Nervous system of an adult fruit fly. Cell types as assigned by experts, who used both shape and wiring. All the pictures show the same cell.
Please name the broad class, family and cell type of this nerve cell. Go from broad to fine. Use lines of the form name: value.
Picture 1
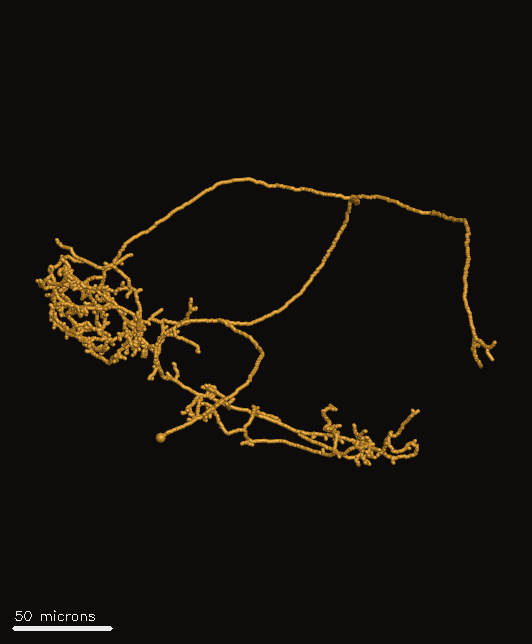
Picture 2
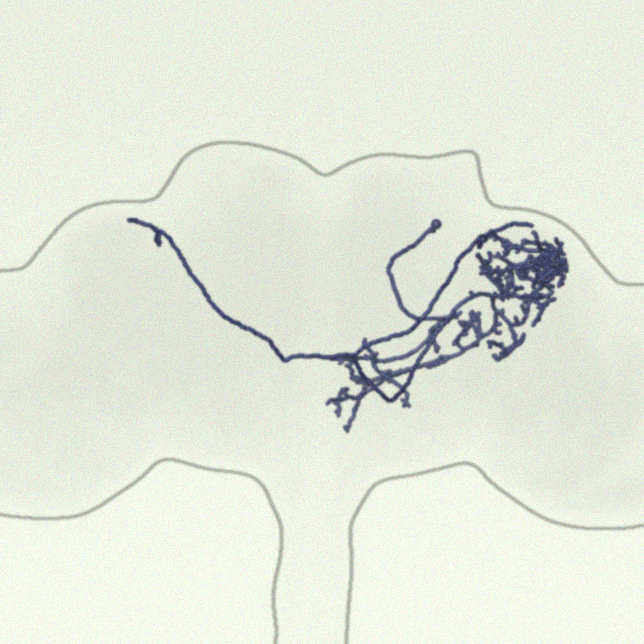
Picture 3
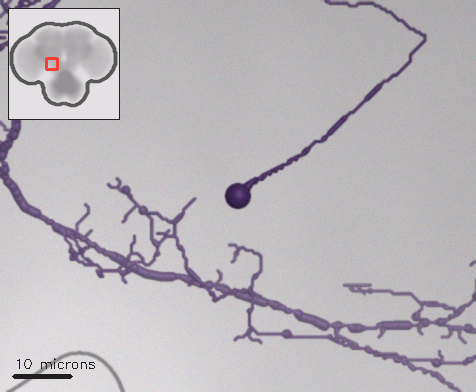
broad class: central-brain intrinsic neuron
family: hemilineage LALv1_ventral
cell type: CB3404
